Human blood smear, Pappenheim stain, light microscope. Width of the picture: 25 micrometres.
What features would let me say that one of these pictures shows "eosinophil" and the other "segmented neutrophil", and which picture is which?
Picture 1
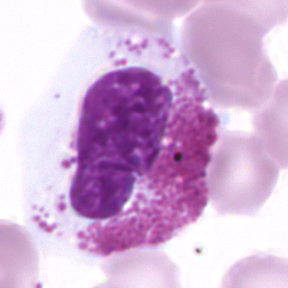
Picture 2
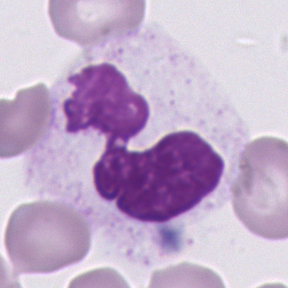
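As I read them, picture 1 shows the eosinophil and picture 2 the segmented neutrophil. In picture 1 the nucleus lies toward the left side of the cell, with dense, dark purple chromatin. Its cytoplasm holds many coarse, round, reddish-pink granules, packed most densely on the right side. In picture 2 the nucleus forms two large parts joined by a narrow neck, and the chromatin is dark purple with a coarse, streaky texture. Fine, small purple granules are scattered through that cytoplasm, and a small blue-violet smudge lies below the nucleus.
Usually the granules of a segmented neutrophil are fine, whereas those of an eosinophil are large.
That is the clearest difference here: coarse granules in picture 1, fine ones in picture 2.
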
